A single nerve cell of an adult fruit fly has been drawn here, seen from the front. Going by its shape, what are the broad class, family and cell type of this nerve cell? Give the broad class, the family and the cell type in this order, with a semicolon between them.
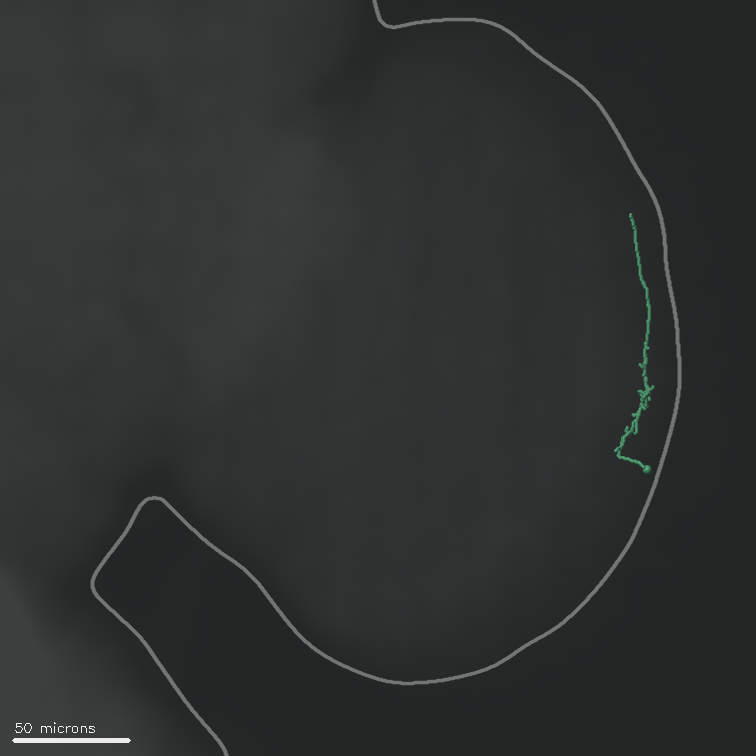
optic-lobe intrinsic neuron; Dm; Dm3b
